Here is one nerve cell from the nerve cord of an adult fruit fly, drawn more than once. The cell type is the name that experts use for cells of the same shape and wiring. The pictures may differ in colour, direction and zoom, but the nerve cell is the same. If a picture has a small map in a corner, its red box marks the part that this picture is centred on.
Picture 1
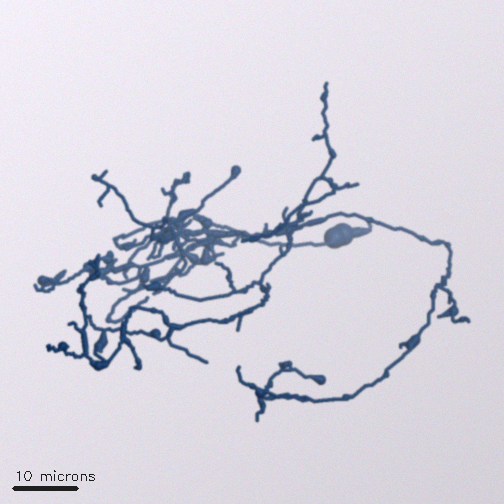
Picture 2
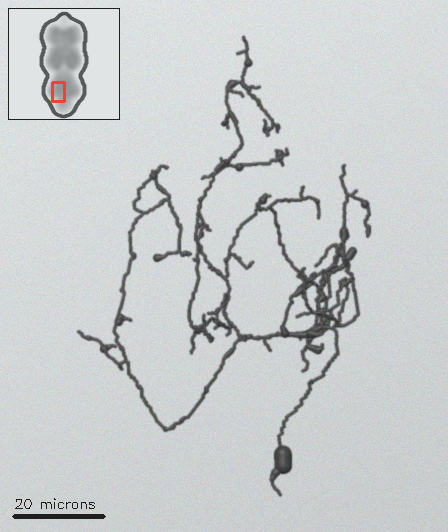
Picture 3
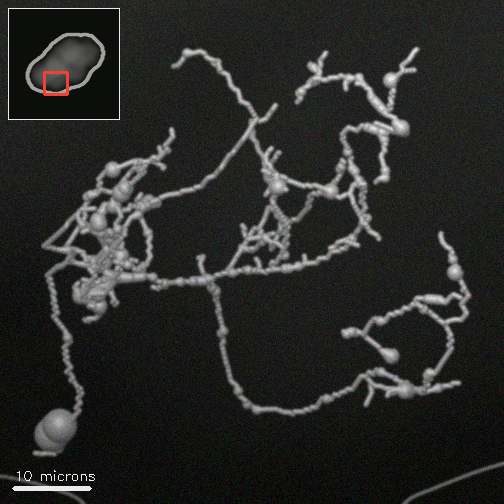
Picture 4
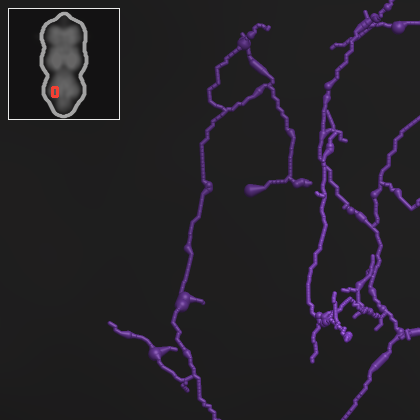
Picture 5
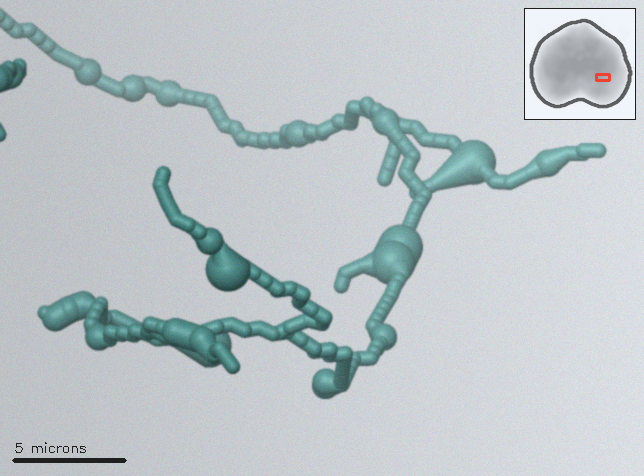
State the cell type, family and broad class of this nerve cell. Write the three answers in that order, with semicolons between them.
IN01B080; hemilineage 01B; nerve-cord intrinsic neuron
